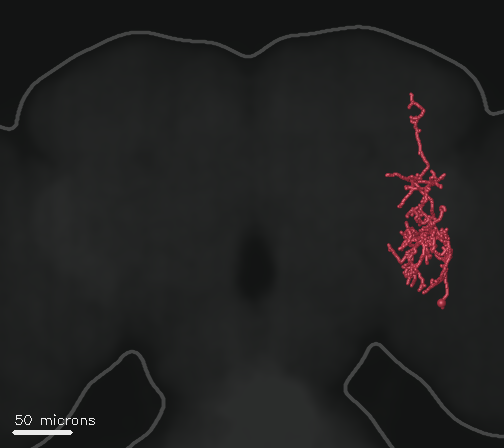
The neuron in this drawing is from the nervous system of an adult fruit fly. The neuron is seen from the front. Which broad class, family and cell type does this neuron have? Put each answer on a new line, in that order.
central-brain intrinsic neuron
hemilineage VLPl&p2_lateral
AVLP137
